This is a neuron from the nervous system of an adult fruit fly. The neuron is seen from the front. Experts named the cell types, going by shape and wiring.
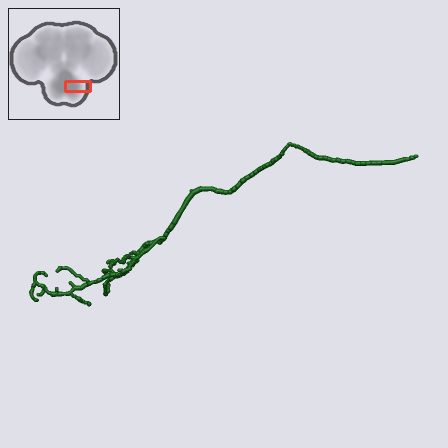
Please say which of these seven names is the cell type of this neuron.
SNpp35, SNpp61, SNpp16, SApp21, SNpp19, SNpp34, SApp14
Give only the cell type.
SNpp61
